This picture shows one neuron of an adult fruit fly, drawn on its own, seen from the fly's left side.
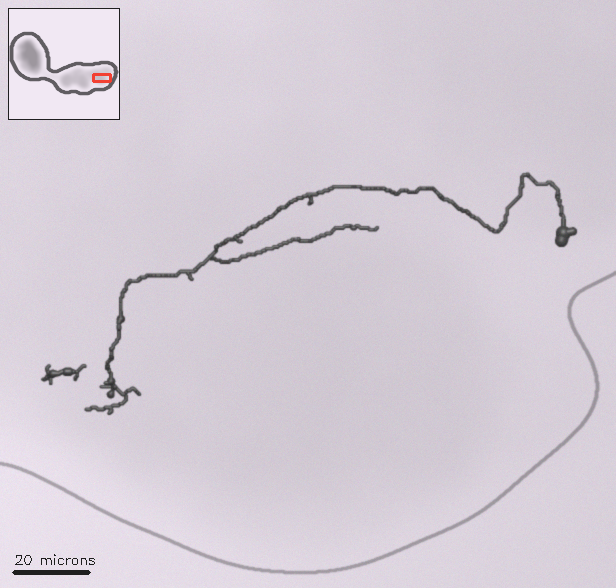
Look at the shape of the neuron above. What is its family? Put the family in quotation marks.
"hemilineage 21A"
